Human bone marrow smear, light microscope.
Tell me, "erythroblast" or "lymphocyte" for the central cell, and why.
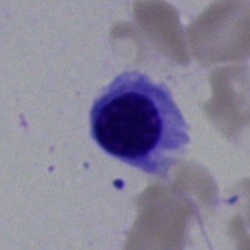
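The central cell is an erythroblast, not a lymphocyte.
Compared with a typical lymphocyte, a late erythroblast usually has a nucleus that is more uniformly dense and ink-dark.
Here the chromatin is dense and dark purple, in keeping with that. The nucleus lies toward the left side of the cell, with most of the cytoplasm to its right. That cytoplasm is stained blue and has an irregular, ragged edge.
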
